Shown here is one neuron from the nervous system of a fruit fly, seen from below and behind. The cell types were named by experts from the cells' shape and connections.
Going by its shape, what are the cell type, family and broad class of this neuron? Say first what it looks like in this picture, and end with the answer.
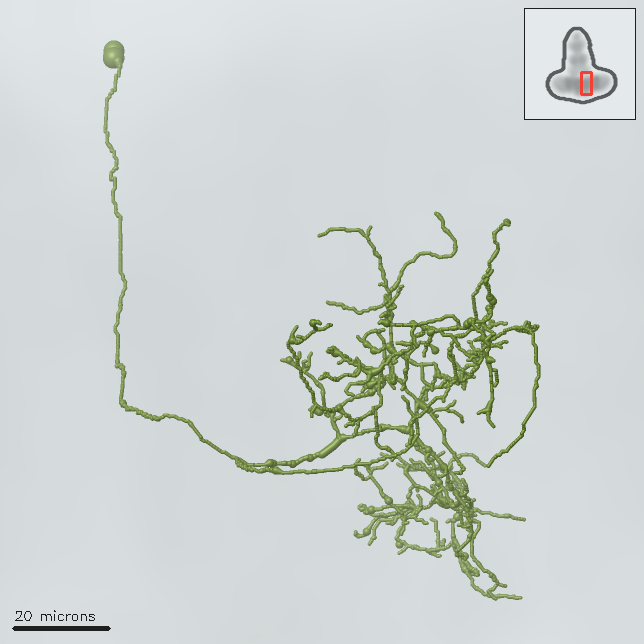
The cell body can be seen at the upper left of the picture. By the scale bar it is about 120 microns tall in this view. The picture shows dozens of branch ends. Its cell type is LAL133_e. The family is hemilineage DM1_antero_ventral. Its broad class is central-brain intrinsic neuron.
